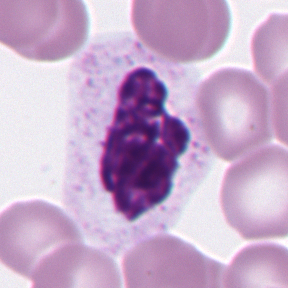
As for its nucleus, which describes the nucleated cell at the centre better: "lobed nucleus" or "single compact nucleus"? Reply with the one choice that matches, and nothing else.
Lobed nucleus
